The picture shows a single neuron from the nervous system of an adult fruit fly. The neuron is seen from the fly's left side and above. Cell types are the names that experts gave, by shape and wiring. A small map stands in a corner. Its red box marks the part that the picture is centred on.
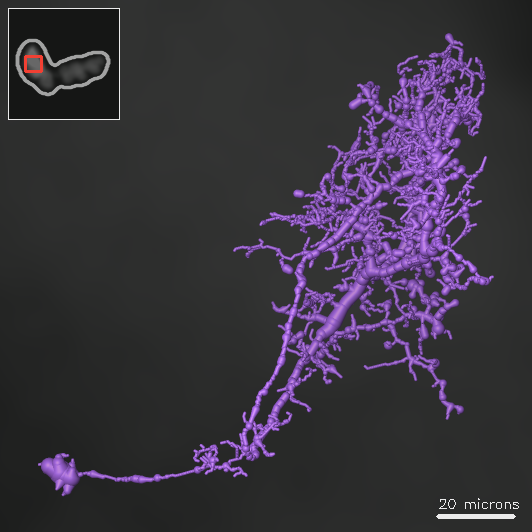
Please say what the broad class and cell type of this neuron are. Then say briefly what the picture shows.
This is a central-brain intrinsic neuron. Its cell type is WED075. Its cell body lies at the lower left of the picture. From top to bottom in the picture it spans about 120 microns. More than a hundred branch ends can be seen.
